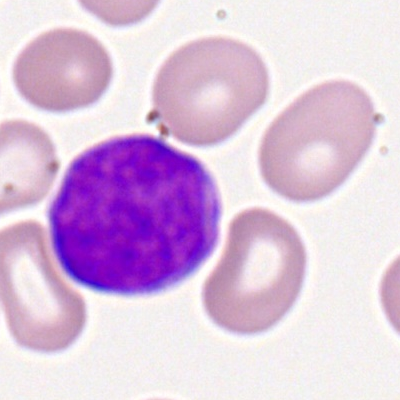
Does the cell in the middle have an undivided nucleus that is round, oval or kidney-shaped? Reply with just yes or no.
Yes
